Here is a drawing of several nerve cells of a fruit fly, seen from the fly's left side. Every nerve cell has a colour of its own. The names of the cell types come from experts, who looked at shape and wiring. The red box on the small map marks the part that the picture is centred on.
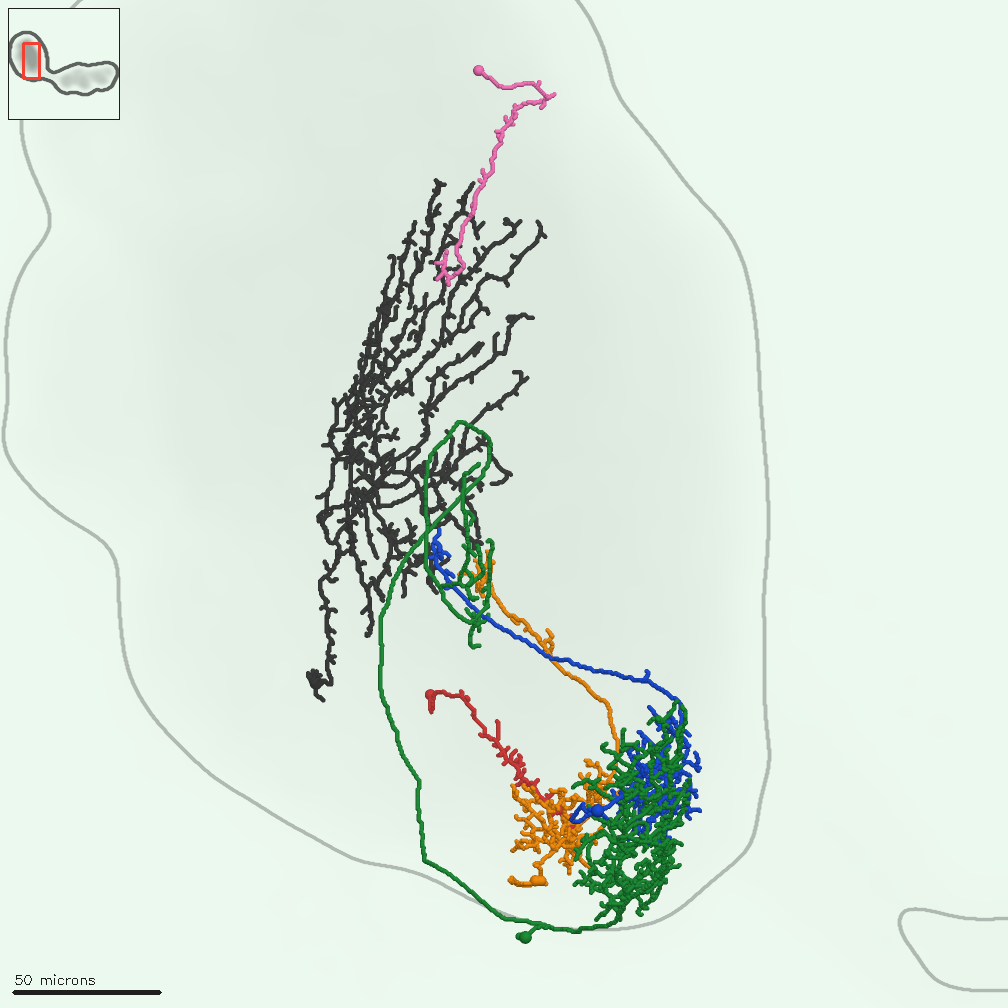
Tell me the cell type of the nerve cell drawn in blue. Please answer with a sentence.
The cell type is TmY10.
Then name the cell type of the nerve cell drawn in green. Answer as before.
The cell type is MeLo2.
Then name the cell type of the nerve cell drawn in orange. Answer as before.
The cell type is Tm16.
